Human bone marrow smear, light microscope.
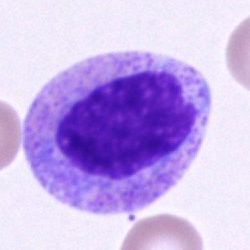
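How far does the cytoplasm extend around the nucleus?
A rim of cytoplasm encloses the nucleus on every side.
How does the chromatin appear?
The chromatin is dark purple with small paler patches.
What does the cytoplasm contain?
Fine purple granules are scattered throughout the pale lilac-blue cytoplasm.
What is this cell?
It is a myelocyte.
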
